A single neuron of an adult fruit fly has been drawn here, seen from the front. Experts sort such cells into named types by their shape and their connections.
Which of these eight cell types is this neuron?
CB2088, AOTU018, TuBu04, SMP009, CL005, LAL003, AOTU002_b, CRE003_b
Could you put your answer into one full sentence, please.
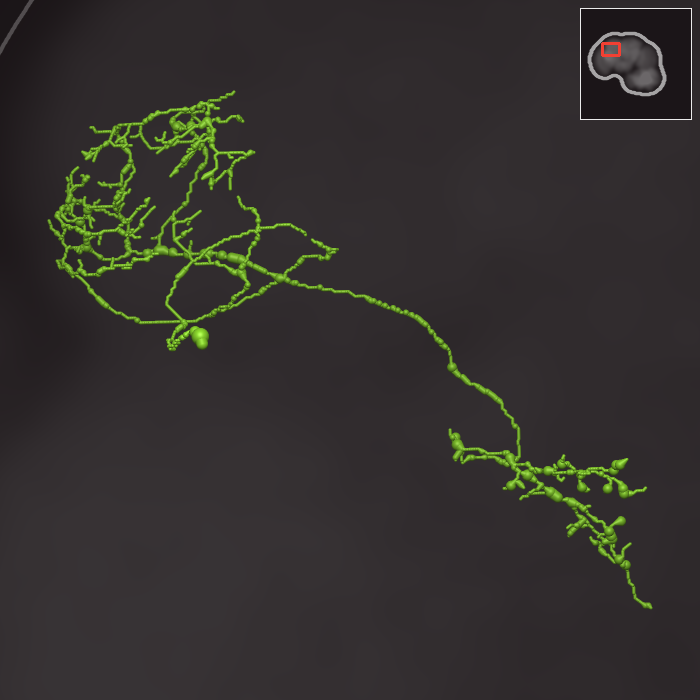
It is as AOTU018 that this neuron is typed.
